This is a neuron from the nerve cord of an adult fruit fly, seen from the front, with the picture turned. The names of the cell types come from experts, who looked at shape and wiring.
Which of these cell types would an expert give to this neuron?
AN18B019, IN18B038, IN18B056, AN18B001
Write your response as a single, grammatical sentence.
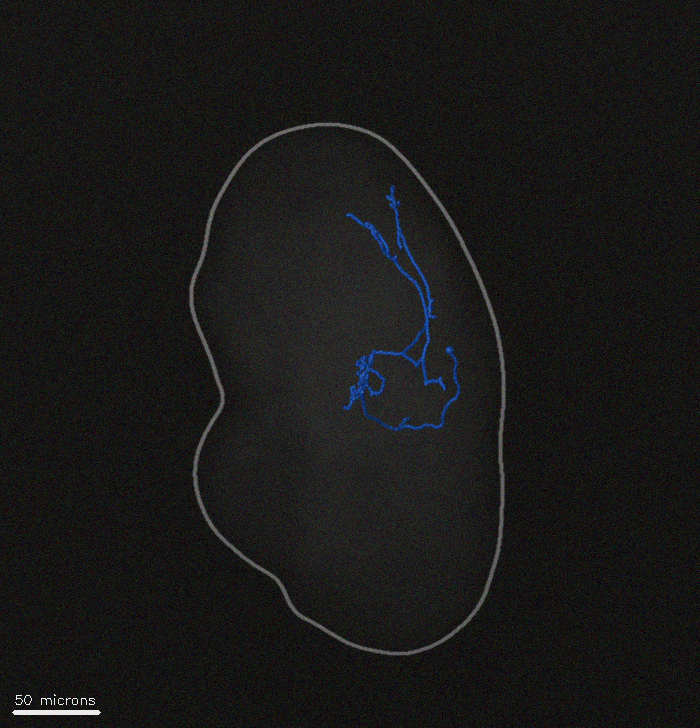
The neuron belongs to cell type IN18B056.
